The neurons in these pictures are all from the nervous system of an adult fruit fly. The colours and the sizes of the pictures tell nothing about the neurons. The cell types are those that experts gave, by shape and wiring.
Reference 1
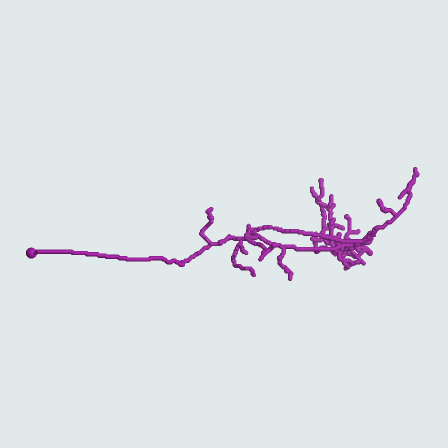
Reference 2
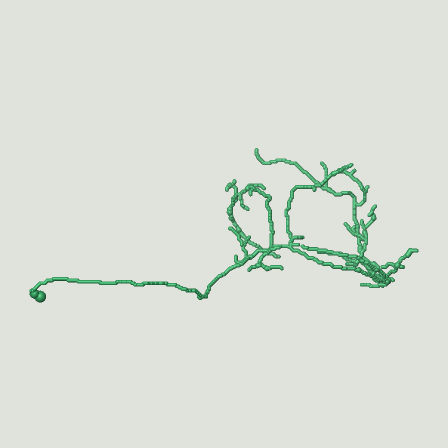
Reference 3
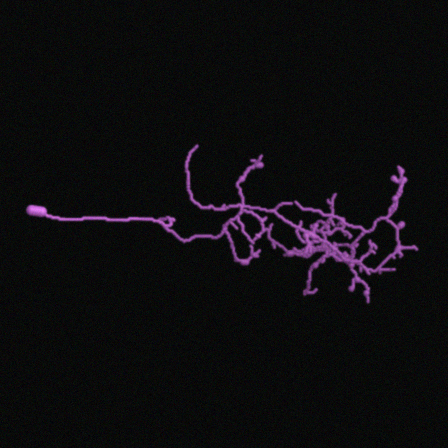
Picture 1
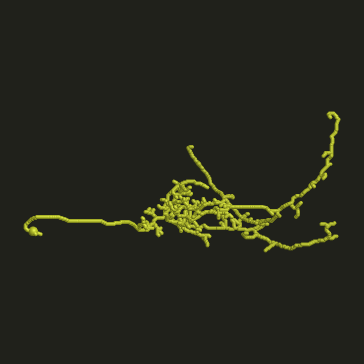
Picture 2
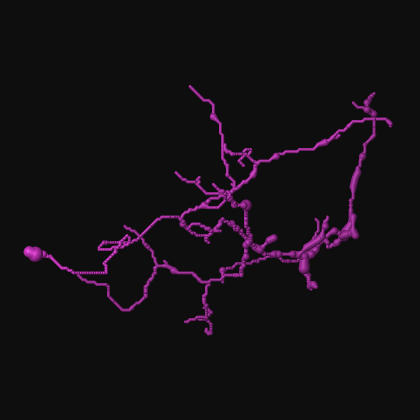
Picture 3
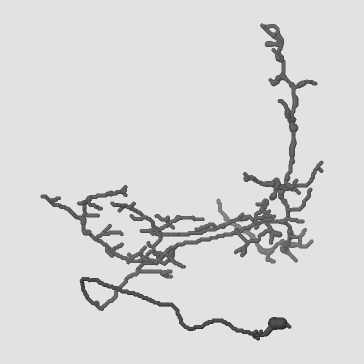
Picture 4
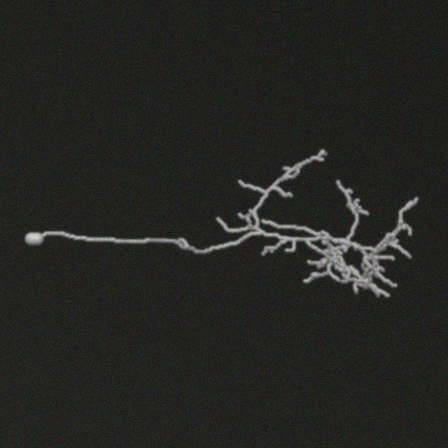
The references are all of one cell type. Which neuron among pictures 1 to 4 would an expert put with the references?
4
